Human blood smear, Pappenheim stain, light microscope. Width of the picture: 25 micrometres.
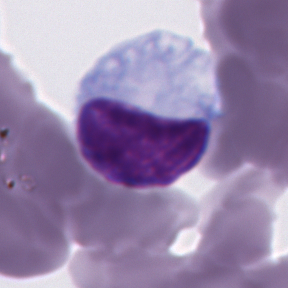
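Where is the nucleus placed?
Eccentrically, in the lower half of the cell; it measures about 12 by 8 micrometres.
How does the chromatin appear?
Dense and deep purple, with faint streaking.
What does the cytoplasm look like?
A generous pale blue cap filling the upper part of the cell, foamy with many small pale vacuoles.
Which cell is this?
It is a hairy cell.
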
